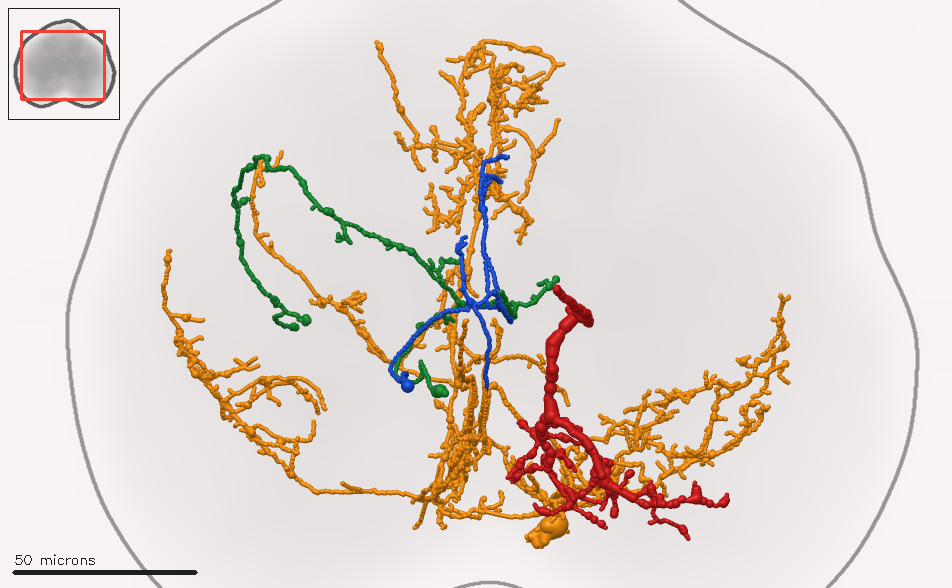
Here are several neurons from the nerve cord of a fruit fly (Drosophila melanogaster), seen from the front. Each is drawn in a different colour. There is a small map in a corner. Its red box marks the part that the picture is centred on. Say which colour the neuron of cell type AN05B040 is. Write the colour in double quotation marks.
"orange"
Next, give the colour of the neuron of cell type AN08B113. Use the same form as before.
"blue"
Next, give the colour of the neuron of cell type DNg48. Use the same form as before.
"red"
